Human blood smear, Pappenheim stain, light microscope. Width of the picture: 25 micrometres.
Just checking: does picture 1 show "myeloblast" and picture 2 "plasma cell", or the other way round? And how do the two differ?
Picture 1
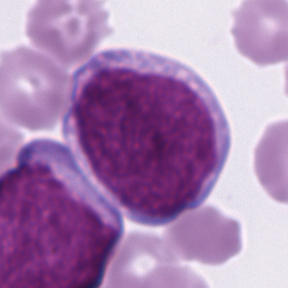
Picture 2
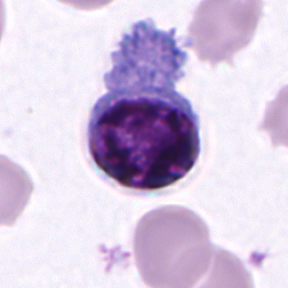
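Picture 1 shows a myeloblast; picture 2 shows a plasma cell. In outline, the myeloblast is smooth and rounded, while the plasma cell is round except for one large outgrowth at its top. The myeloblast's nucleus is oval and fills most of the cell.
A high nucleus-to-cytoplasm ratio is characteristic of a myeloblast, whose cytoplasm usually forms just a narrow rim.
Its pale blue cytoplasm does form a thin rim, broadest along the top of the cell. The plasma cell's nucleus is round, without any indentation or lobes, and about 9 micrometres across.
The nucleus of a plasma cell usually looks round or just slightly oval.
Its chromatin is dark purple and coarsely clumped.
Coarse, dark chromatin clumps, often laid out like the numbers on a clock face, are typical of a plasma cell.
Apart from the outgrowth, its cytoplasm also forms only a thin rim around the nucleus. The myeloblast shows no coarse granules and no vacuoles, and the plasma cell no distinct granules.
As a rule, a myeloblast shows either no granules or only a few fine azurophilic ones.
None of the surrounding red cells touches the plasma cell.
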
